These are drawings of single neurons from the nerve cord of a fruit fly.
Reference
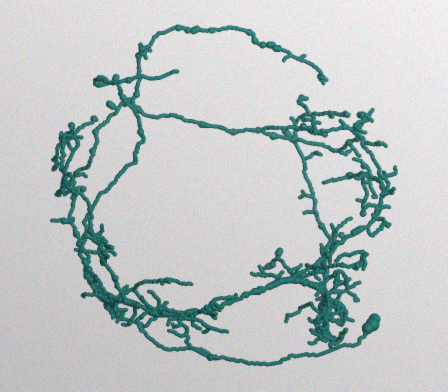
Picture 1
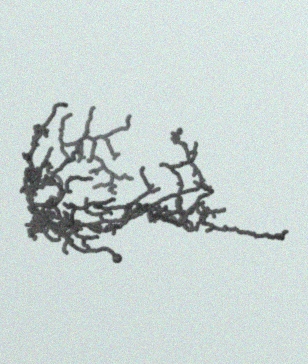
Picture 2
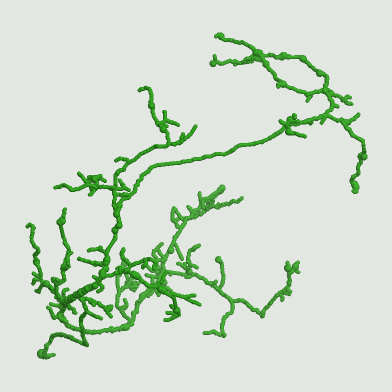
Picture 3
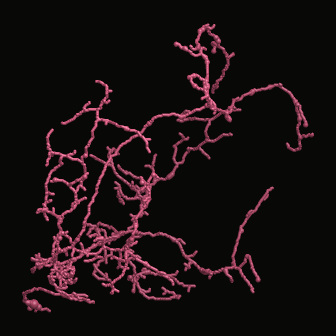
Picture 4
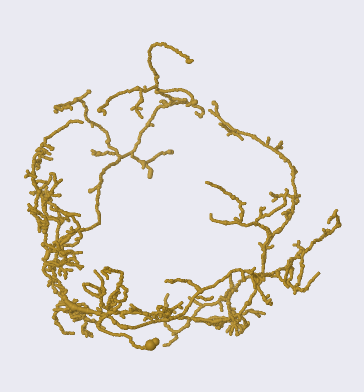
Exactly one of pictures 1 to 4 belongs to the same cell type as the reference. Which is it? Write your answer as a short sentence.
Picture 3 shows a neuron of the same cell type.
